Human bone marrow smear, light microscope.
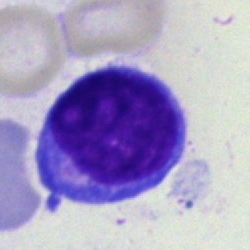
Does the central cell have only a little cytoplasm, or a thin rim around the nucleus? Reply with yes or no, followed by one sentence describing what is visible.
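Yes. The nucleus fills most of the cell and lies displaced toward the upper right.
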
